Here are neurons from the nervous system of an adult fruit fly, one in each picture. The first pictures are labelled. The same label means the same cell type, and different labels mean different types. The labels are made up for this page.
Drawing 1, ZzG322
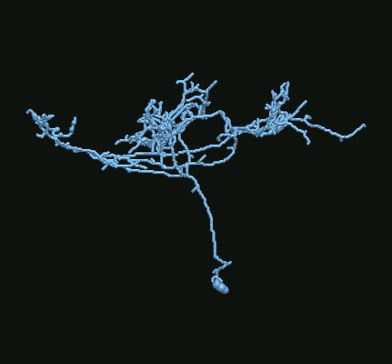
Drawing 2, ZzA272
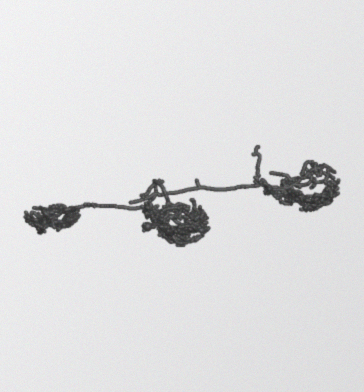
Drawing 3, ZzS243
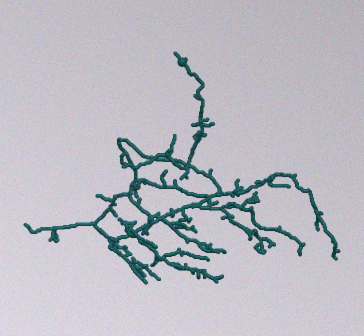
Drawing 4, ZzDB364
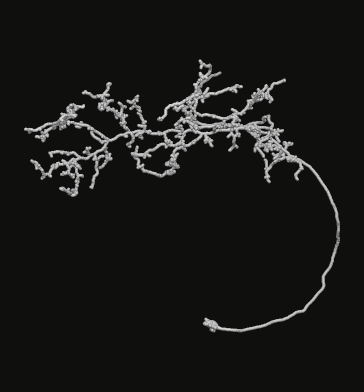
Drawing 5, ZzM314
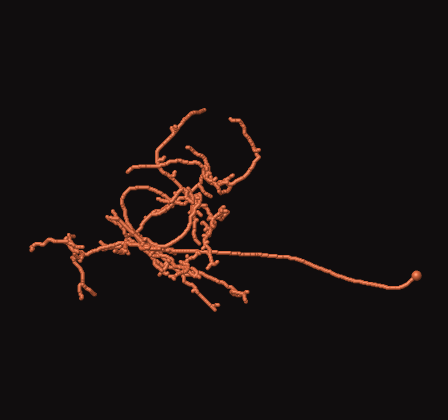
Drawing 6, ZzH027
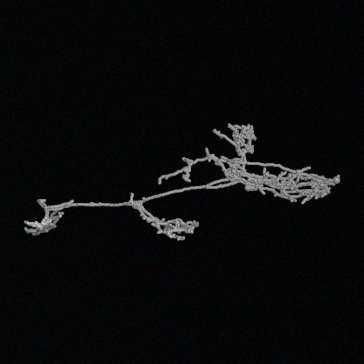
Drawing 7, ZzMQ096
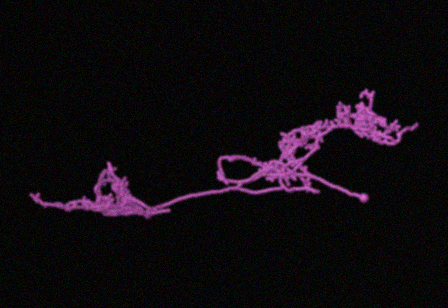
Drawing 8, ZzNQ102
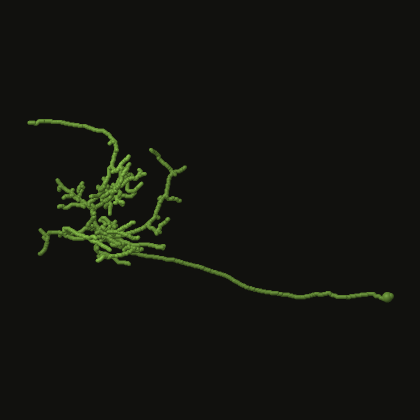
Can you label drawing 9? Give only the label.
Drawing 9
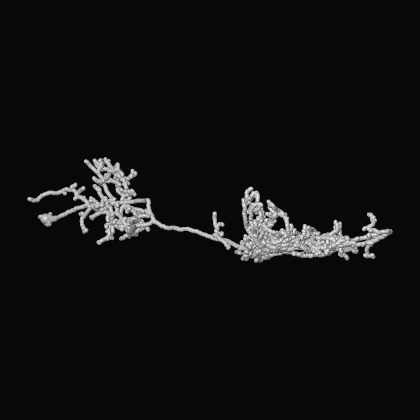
ZzMQ096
